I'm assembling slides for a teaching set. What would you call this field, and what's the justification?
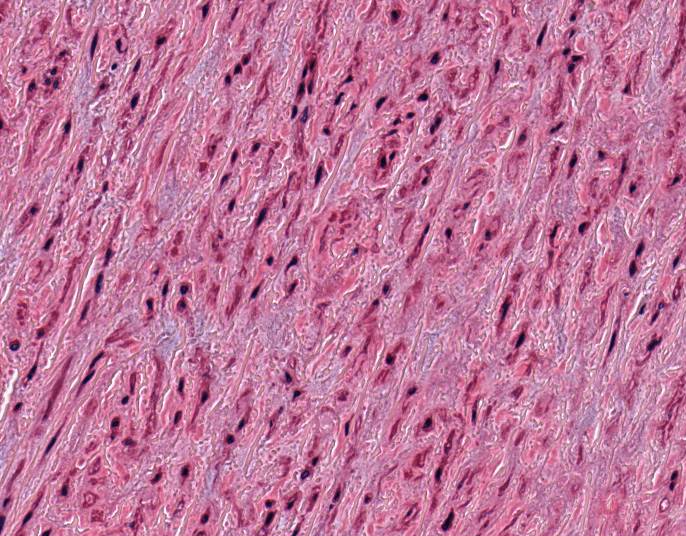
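This is the tunica media of an artery. Parallel spindle cells, with elongated dark nuclei along their long axes, run diagonally, lower left to upper right.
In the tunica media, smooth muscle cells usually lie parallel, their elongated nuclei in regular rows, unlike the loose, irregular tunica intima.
The cells' cytoplasm is pink and fibrillar. Narrow white clefts run parallel between fibres.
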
